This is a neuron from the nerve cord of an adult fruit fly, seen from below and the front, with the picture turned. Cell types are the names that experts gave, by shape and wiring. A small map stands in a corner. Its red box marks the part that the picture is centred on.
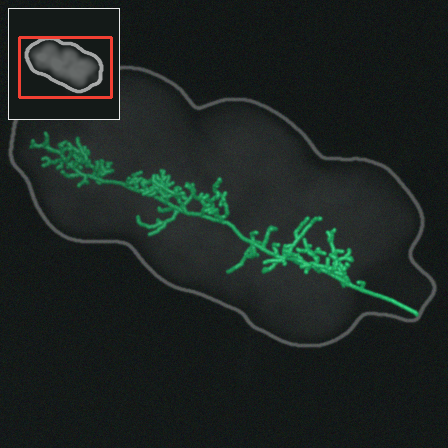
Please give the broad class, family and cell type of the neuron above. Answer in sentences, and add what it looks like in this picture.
This is a descending neuron. Its family is hemilineage PSp2. It is of cell type DNp13. No cell body is drawn. Dozens of branch ends can be seen.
